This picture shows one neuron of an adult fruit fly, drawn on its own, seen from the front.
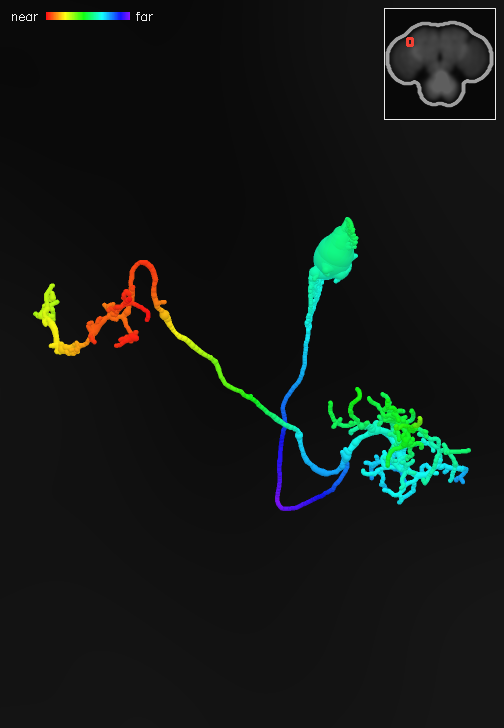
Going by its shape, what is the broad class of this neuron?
optic-lobe intrinsic neuron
